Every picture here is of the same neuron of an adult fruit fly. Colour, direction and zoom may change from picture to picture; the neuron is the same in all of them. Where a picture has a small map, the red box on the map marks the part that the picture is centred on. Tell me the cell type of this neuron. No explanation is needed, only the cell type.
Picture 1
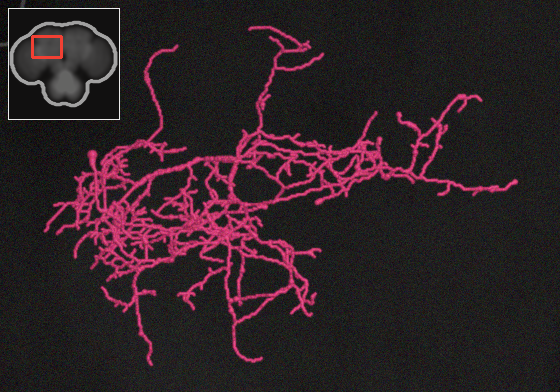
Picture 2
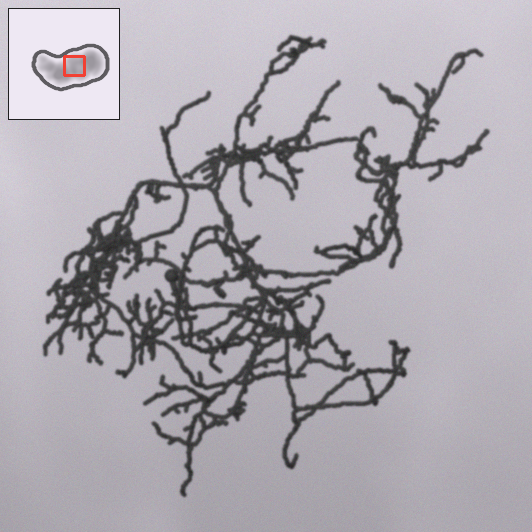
CB2316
